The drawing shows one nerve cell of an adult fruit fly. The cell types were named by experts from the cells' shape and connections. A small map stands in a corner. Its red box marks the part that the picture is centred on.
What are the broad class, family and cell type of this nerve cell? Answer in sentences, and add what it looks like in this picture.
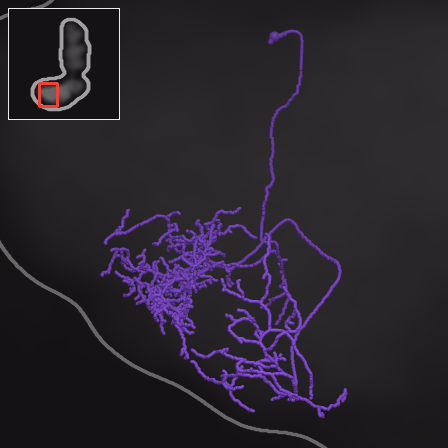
It is a central-brain intrinsic neuron. Its family is hemilineage VLPl&p1_posterior. Its cell type is SMP556. The cell body is at the top of the picture. The picture shows dozens of branch ends.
